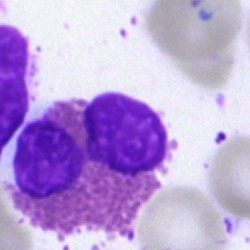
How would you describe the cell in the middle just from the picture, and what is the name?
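Two nuclear lobes are there, their chromatin dark purple, dense and mottled. The cytoplasm is packed with coarse pinkish-purple granules, and most of it lies below the lobes. The outline looks ragged, and I see loose granules scattered just beyond the edge. This is an eosinophil.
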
